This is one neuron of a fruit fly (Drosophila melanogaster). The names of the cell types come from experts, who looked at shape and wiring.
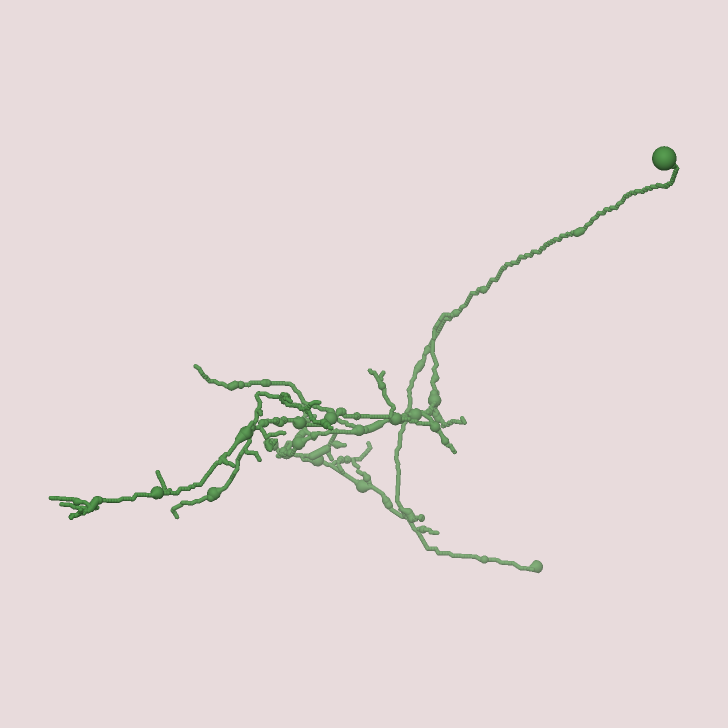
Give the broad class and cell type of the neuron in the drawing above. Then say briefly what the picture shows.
It is a central-brain intrinsic neuron. It is of cell type CL238. Its cell body lies at the upper right of the picture. In this view it is wider than it is tall.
